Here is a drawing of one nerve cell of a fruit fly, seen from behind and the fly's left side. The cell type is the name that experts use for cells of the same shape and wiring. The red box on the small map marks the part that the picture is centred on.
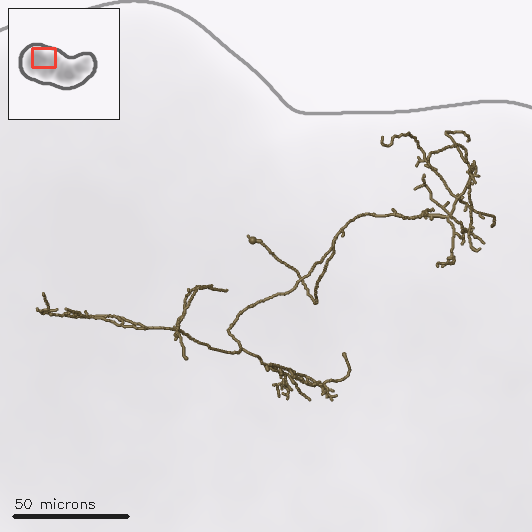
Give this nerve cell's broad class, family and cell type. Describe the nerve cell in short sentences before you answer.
The cell body is in the middle of the picture. By the scale bar it is about 200 microns wide in this view. The picture shows dozens of branch ends. Its broad class is central-brain intrinsic neuron. The name of its family is class DAN. It is of cell type PAM09.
